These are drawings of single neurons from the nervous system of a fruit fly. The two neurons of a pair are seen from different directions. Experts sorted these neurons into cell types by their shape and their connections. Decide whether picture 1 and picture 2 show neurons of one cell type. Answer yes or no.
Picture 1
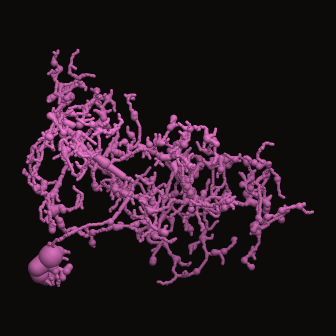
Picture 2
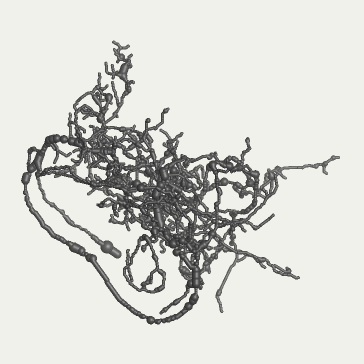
no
